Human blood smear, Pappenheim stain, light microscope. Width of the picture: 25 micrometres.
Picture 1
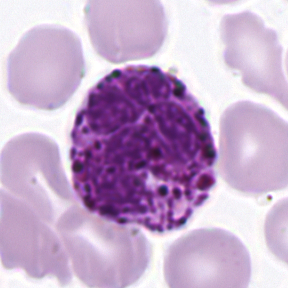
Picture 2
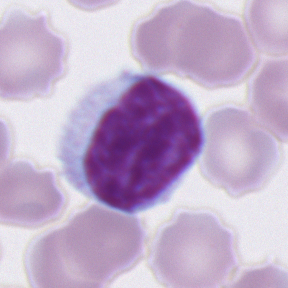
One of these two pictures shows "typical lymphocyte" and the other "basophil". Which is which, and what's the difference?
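Picture 1 shows a basophil, and picture 2 shows a typical lymphocyte. In picture 1, coarse dark purple-black granules are scattered over the whole cell, lying over the nucleus as well as the cytoplasm, with pale lilac cytoplasm showing between them.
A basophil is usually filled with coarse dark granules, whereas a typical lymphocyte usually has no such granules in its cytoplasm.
The cell in picture 2 has pale greyish-blue cytoplasm and a smooth oval nucleus without lobes or a deep indentation, about 12 by 10 micrometres and filling about 70% of the cell's area.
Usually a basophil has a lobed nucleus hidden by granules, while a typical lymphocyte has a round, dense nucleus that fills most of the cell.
In size, the basophil is about 14 micrometres across, about 2 times as wide as a red cell lying whole in the picture, and the lymphocyte is about 12 micrometres across.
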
